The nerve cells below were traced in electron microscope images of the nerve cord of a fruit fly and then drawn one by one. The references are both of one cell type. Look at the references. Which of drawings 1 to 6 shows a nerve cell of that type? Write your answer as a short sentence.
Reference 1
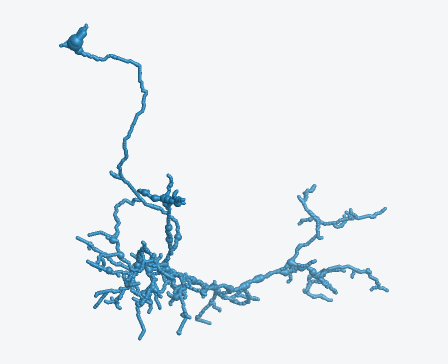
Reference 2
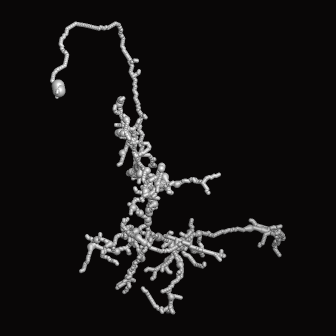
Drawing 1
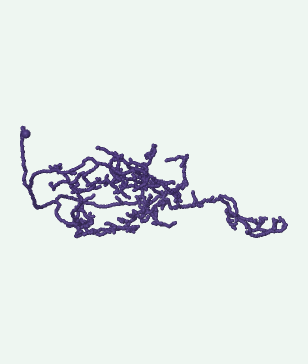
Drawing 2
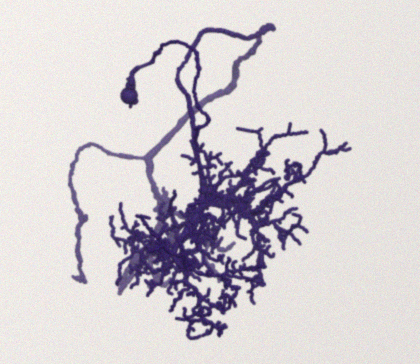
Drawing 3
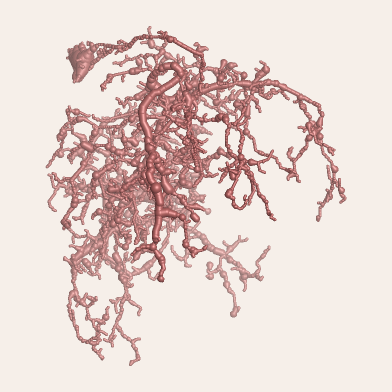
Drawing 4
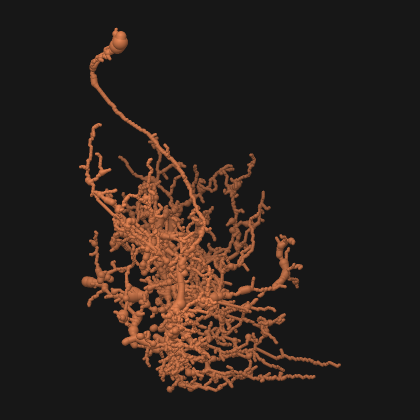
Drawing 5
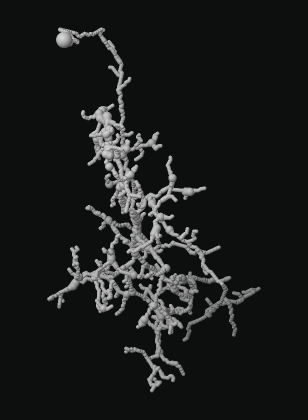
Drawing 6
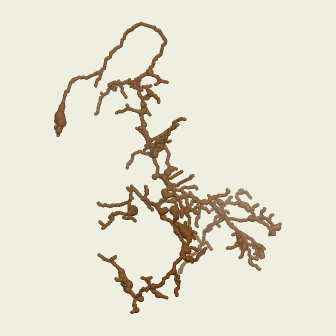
Drawing 5 is of the same cell type.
